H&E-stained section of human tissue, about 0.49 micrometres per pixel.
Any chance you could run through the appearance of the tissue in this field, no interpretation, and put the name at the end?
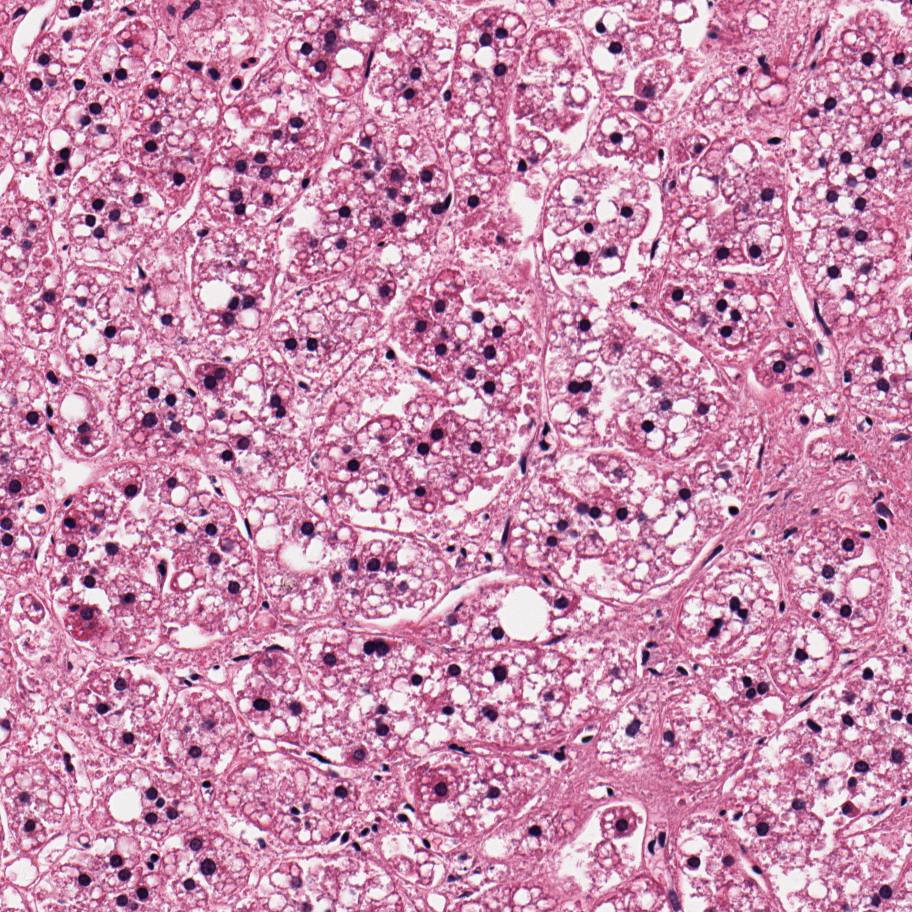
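Pattern: rounded nests separated by thin septa, throughout. Cells: large, polygonal; abundant cytoplasm packed with many small clear vacuoles of varying size. Scattered larger round clear vacuoles; a prominent one just below centre. Occasional cells with denser pink, less vacuolated cytoplasm among the pale ones, one at lower left. Tissue: adrenal gland.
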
